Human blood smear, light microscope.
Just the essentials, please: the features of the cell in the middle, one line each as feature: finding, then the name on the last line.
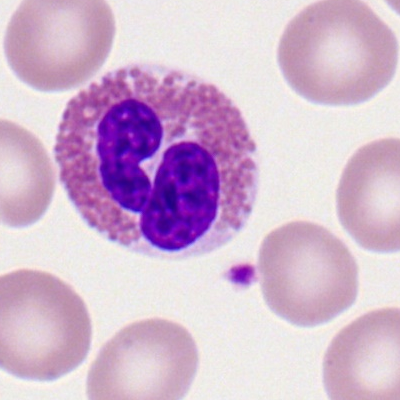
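Nucleus: two lobes
Lobe position: diagonal, one upper left, one lower right
Granules: coarse and orange-pink, filling the cytoplasm
Granule shape: round, fairly uniform in size
Name: eosinophil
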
